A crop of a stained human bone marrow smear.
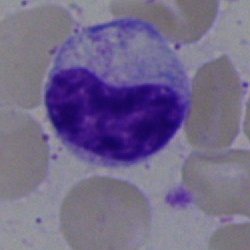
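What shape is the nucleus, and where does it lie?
Kidney-shaped, its concave side turned upward, filling the lower half of the cell.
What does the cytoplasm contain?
Fine purple granules, scattered through it; above the nucleus it is pale bluish-grey.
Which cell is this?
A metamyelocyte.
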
